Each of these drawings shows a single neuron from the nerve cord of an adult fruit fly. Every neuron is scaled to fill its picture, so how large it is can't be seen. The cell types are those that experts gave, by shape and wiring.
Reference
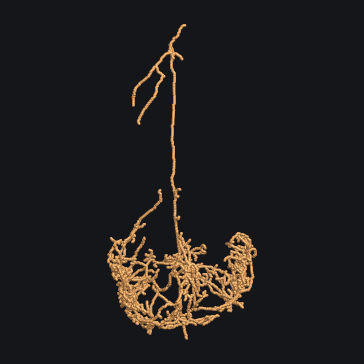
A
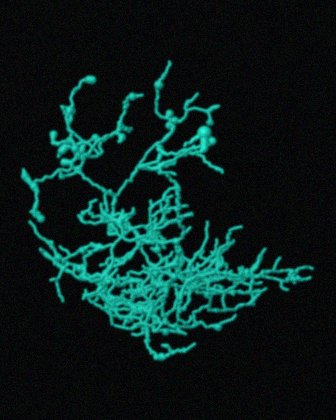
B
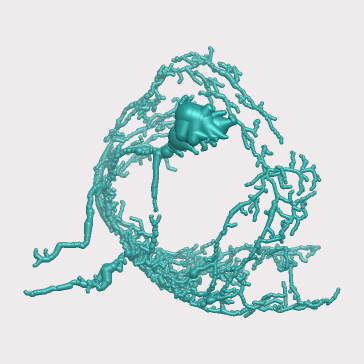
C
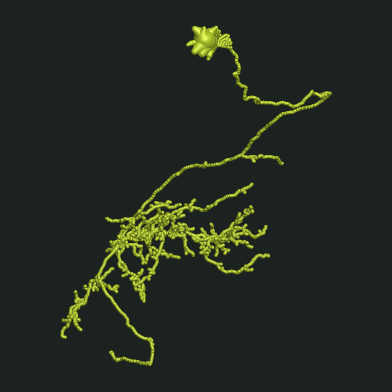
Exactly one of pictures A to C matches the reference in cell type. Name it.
Picture B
